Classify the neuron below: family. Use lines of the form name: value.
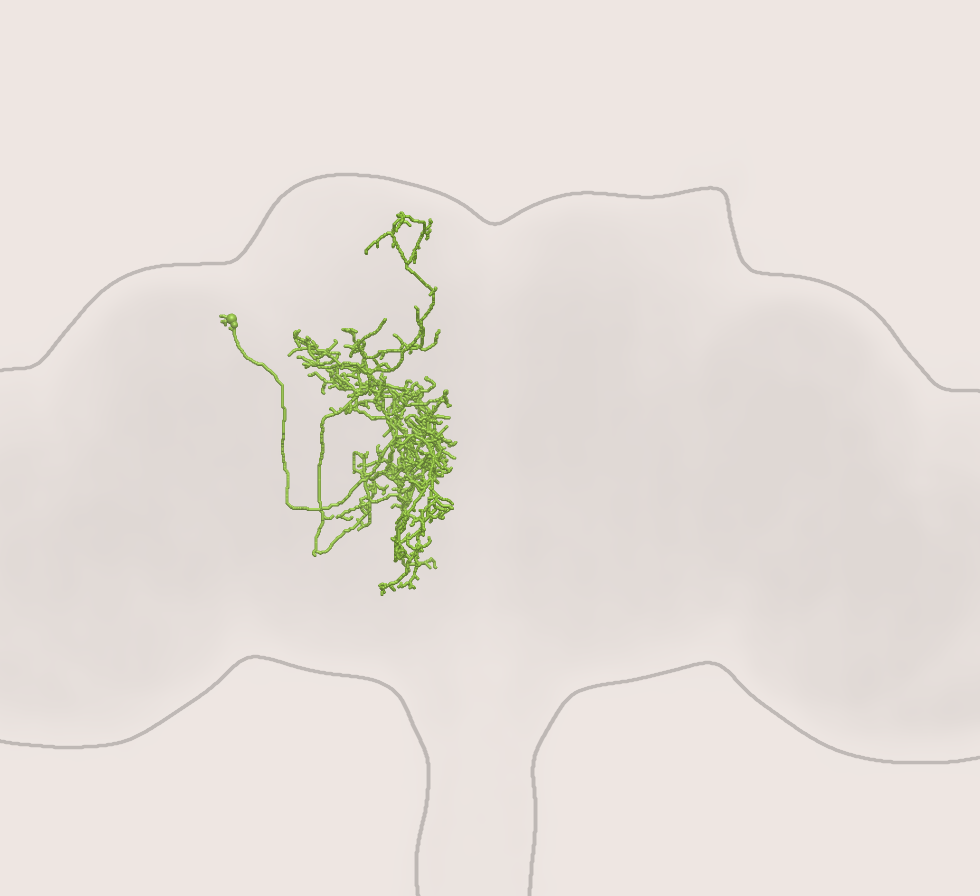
family: hemilineage WEDa2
